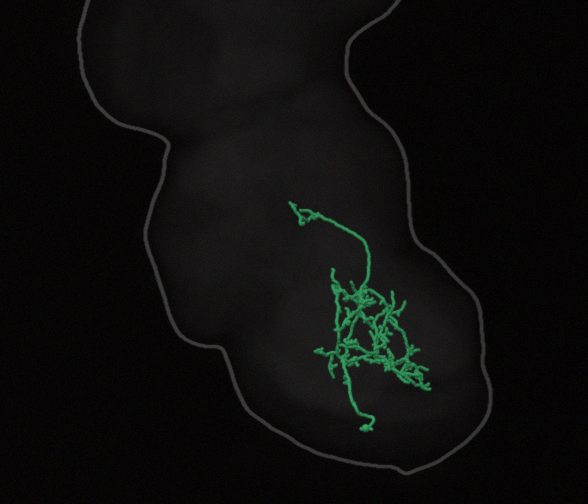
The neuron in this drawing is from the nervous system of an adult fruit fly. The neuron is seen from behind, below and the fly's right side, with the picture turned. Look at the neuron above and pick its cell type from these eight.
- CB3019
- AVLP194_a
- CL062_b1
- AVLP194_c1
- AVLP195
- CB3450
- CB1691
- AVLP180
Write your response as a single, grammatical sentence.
The type of this neuron is the cell type CL062_b1.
